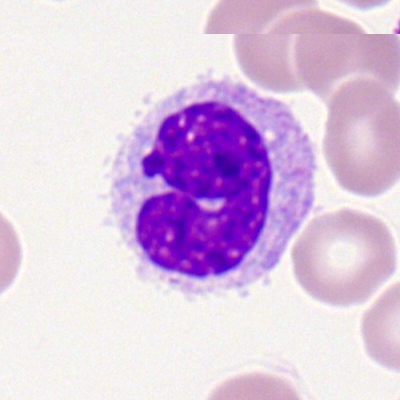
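Monocyte in a stained blood smear. The outline is roughly round, with a finely ragged, fuzzy edge, and tiny blebs project along the rim of the cytoplasm. The nucleus is folded into a C shape, its deep notch opening to the left. The chromatin is dark purple and clumped, with scattered small pale spots.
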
